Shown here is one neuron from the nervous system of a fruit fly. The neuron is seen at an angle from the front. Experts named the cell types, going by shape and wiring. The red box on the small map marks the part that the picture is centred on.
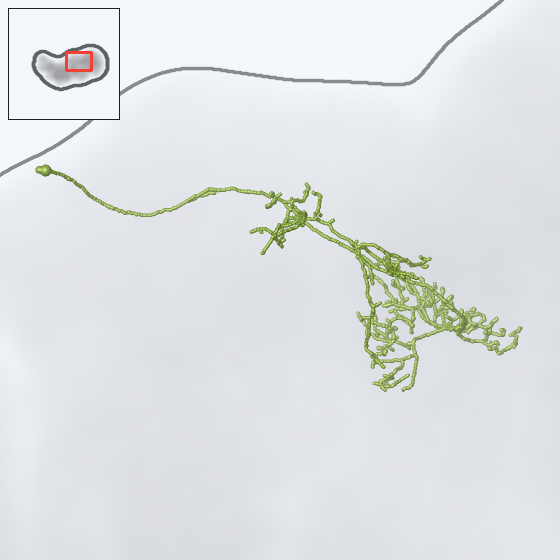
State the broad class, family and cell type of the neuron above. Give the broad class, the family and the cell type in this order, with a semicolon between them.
central-brain intrinsic neuron; hemilineage DL1_dorsal; FB2M_a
